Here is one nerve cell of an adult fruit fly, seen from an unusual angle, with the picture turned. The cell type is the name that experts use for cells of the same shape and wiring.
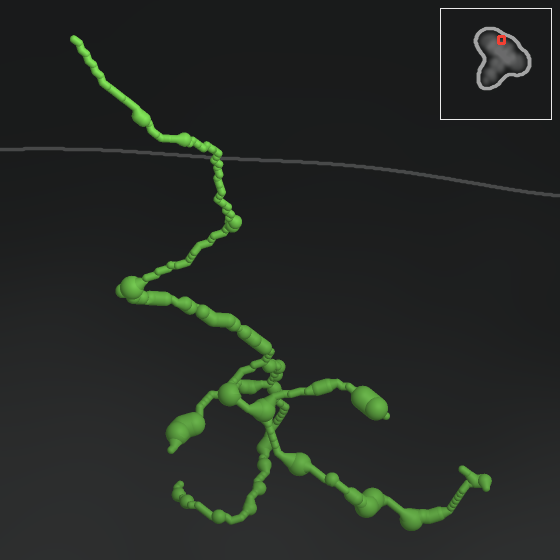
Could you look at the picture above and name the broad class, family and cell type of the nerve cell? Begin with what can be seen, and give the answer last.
No cell body is drawn. There are a dozen or fewer branch ends. This is a sensory neuron entering the brain. The name of its family is class olfactory. The cell type is ORN_VL1.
